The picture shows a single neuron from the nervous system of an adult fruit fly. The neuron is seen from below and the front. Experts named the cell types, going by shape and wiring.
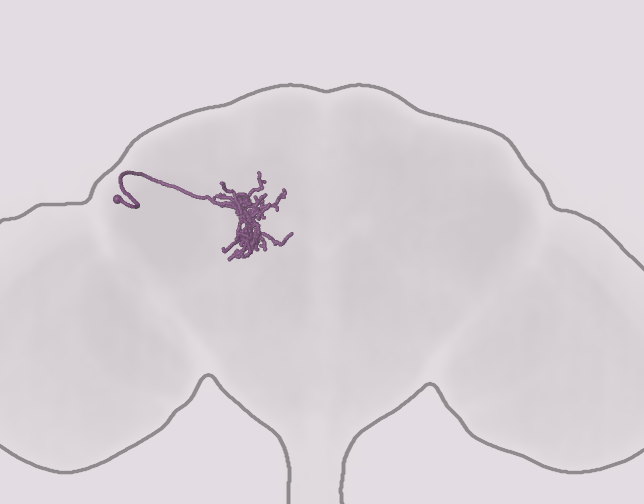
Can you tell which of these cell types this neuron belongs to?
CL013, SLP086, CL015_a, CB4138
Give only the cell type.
CL013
